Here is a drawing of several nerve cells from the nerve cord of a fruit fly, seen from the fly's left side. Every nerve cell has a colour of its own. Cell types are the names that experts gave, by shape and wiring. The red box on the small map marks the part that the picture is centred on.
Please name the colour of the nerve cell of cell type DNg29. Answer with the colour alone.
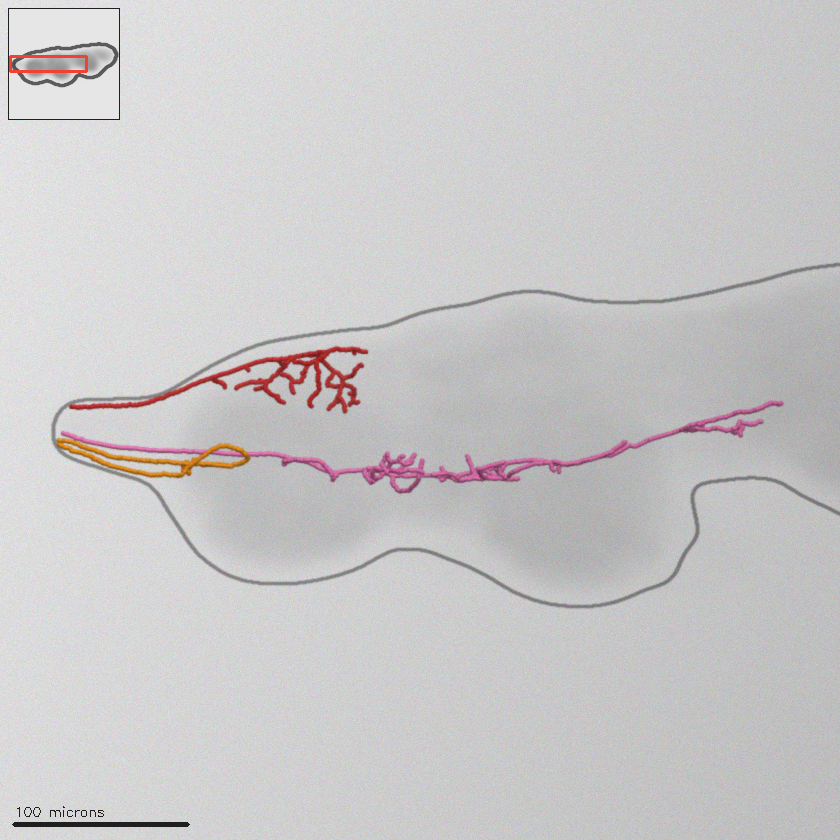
pink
